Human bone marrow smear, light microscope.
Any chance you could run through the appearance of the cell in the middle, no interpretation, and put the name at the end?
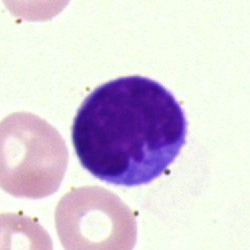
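Looking at the outline first, I see it is round and smooth. The nucleus fills most of the cell, and there is a small notch on its lower-right edge where it meets the cytoplasm. The cytoplasm itself is pale blue. It is a lymphocyte.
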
